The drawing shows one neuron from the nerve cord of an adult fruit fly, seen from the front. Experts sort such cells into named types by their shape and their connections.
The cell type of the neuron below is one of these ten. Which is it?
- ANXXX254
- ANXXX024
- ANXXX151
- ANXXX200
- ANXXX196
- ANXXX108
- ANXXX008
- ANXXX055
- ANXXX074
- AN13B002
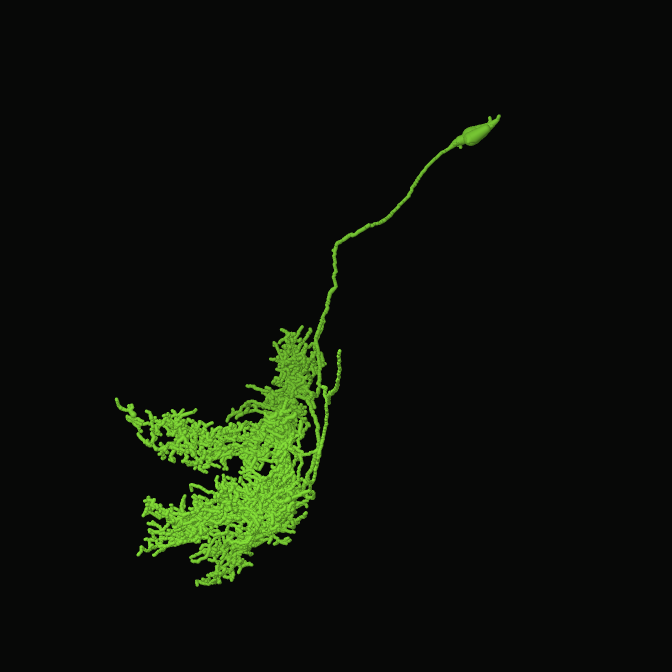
AN13B002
